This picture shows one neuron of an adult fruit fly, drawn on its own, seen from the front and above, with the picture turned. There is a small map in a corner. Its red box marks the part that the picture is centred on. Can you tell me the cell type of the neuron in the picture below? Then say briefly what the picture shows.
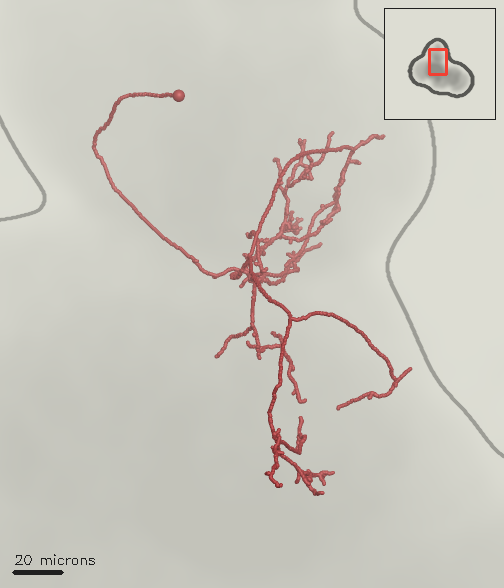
It is of cell type IN18B047. This is a nerve-cord intrinsic neuron. From top to bottom in the picture it spans about 170 microns. Dozens of branch ends can be seen.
